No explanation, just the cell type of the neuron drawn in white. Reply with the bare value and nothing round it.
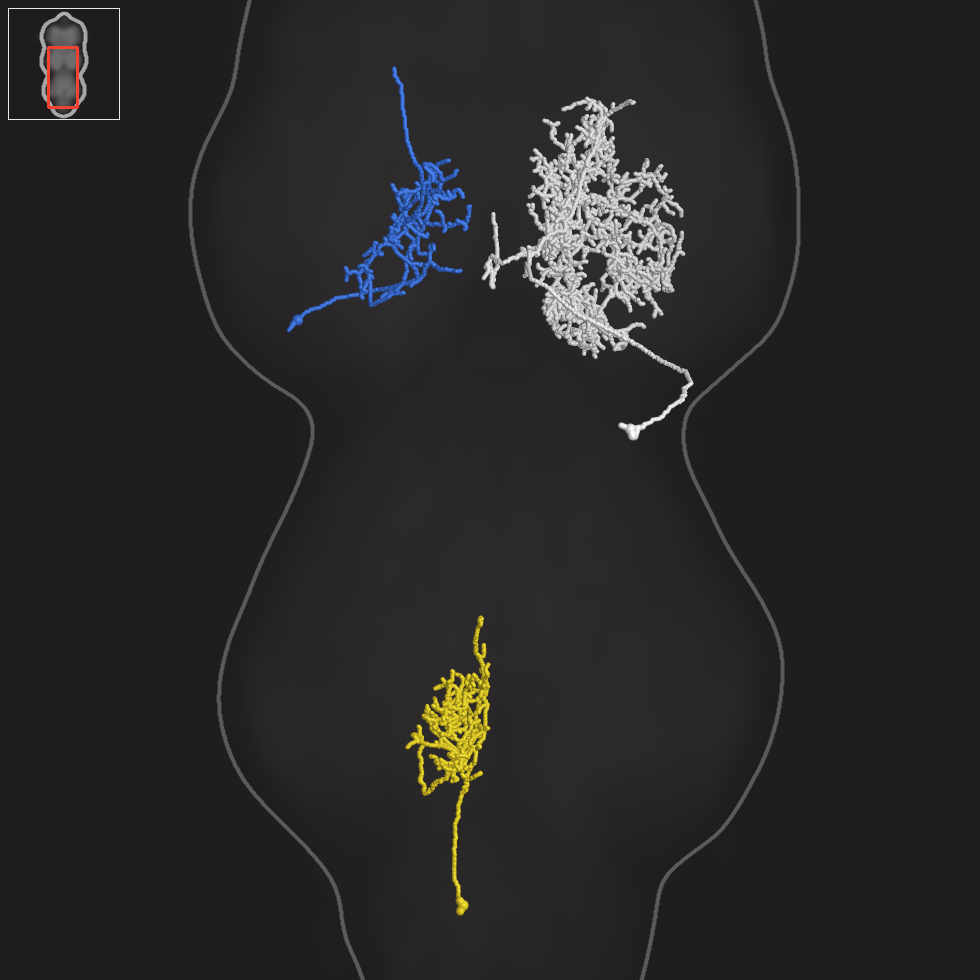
IN23B014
